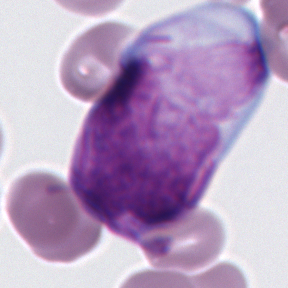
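Atypical promyelocyte at the centre of a stained smear of human peripheral blood. The nucleus of this atypical promyelocyte fills most of the cell, leaving a narrow rim of pale blue cytoplasm seen mainly along the upper-right edge. Nuclear staining is deep purple at the lower left and paler toward the upper right; the chromatin is finely streaky rather than coarsely clumped.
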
